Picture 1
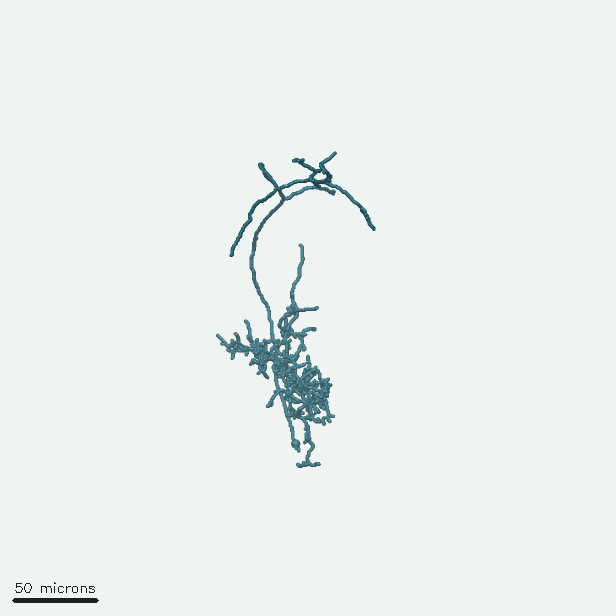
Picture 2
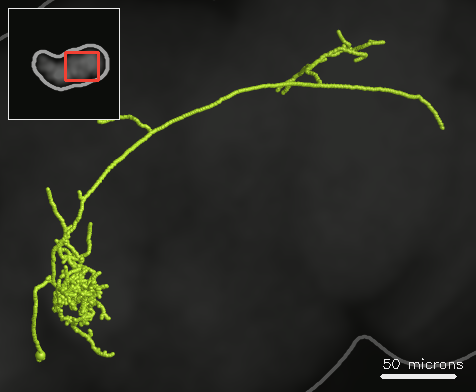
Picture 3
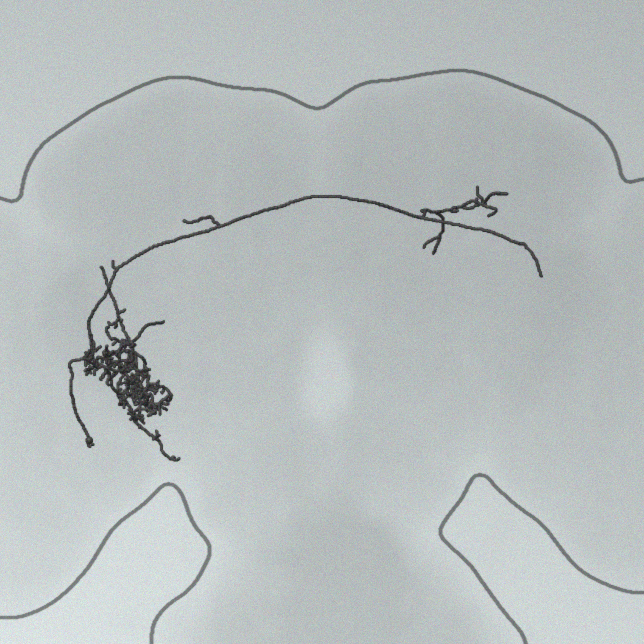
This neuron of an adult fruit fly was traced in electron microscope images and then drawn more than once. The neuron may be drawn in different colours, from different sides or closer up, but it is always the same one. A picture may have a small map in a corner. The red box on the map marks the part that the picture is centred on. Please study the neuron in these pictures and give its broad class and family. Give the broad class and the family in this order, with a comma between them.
central-brain intrinsic neuron, hemilineage VLPl&p2_lateral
